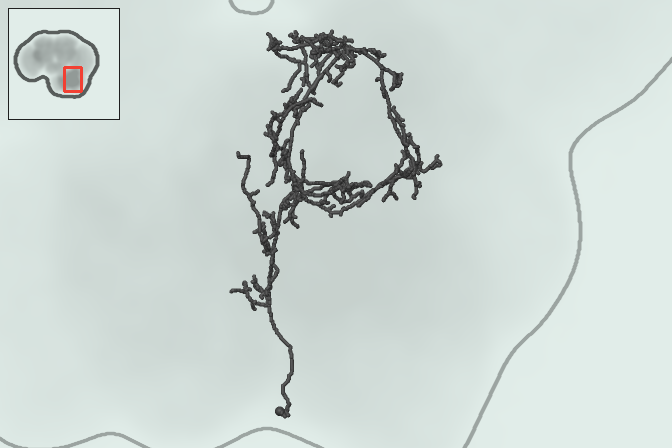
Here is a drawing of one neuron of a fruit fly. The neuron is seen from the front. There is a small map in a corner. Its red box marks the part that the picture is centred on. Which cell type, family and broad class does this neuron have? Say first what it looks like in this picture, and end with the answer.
Dozens of branch ends can be seen. As drawn here it is taller than it is wide. It is of cell type IN06B043. Its family is hemilineage 06B. It is a nerve-cord intrinsic neuron.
